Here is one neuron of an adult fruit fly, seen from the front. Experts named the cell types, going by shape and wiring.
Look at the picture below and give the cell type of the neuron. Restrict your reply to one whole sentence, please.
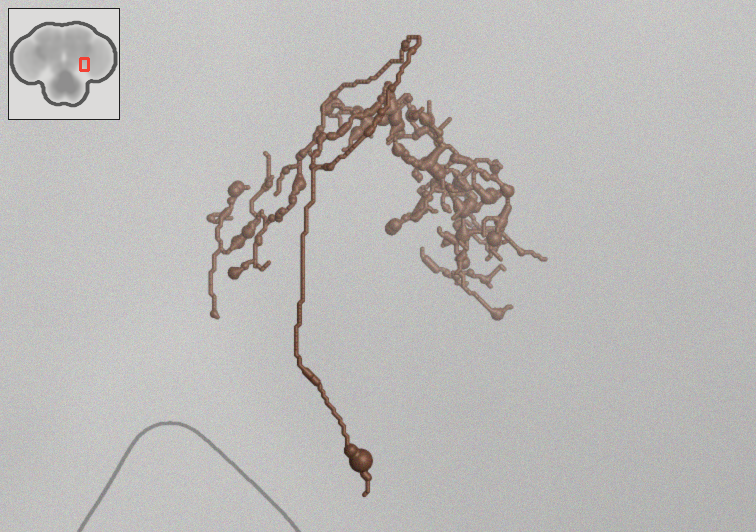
It is Li21 that names the cell type of this neuron.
